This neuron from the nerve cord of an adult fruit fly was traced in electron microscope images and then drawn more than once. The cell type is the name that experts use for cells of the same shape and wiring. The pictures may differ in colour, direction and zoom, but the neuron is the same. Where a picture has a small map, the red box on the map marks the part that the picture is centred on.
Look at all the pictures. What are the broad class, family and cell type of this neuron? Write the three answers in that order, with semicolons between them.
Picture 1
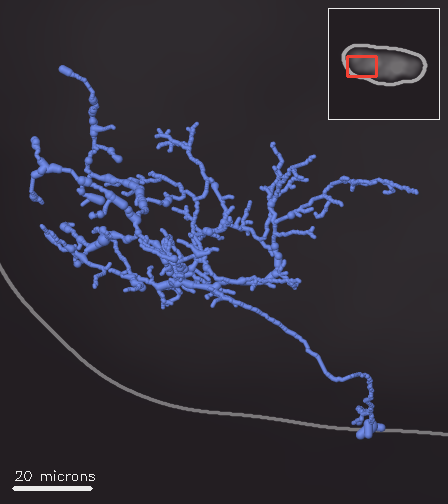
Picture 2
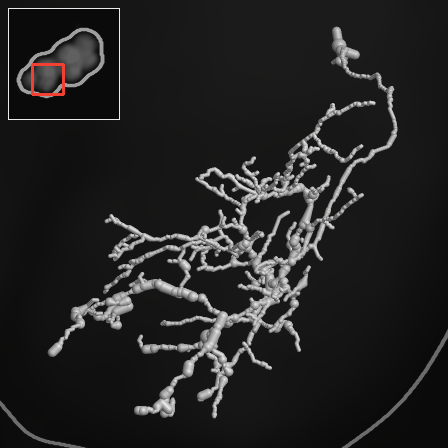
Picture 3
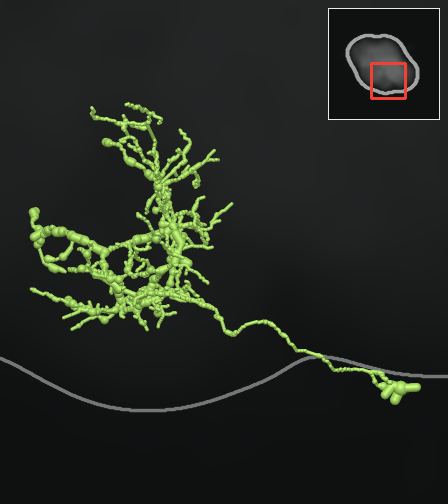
nerve-cord intrinsic neuron; hemilineage 13B; IN13B046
